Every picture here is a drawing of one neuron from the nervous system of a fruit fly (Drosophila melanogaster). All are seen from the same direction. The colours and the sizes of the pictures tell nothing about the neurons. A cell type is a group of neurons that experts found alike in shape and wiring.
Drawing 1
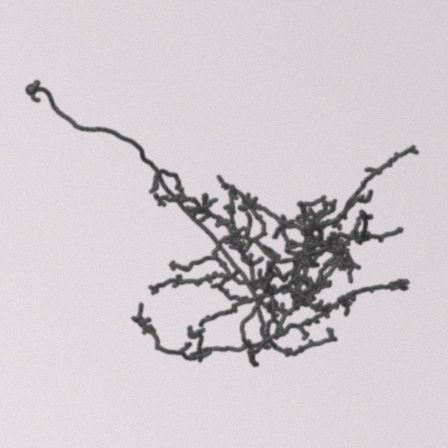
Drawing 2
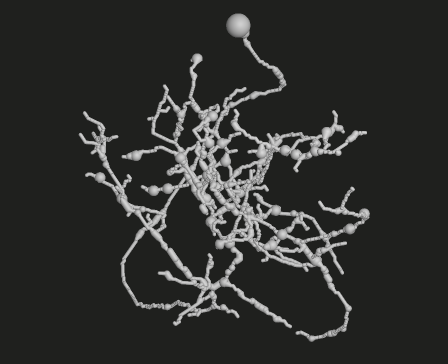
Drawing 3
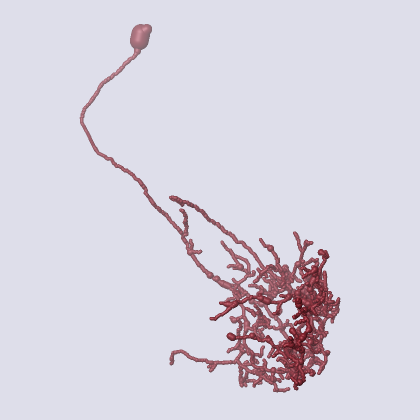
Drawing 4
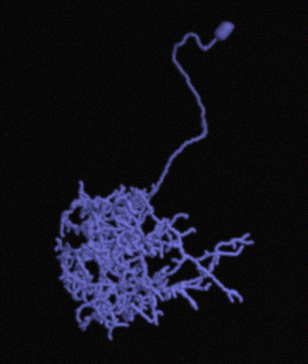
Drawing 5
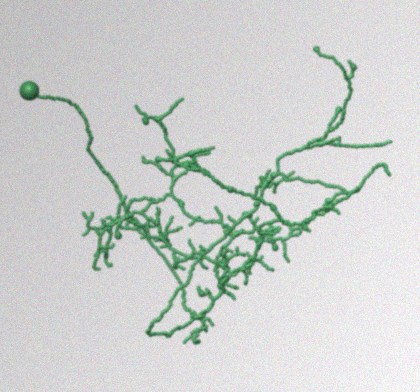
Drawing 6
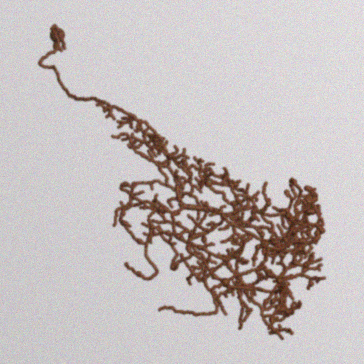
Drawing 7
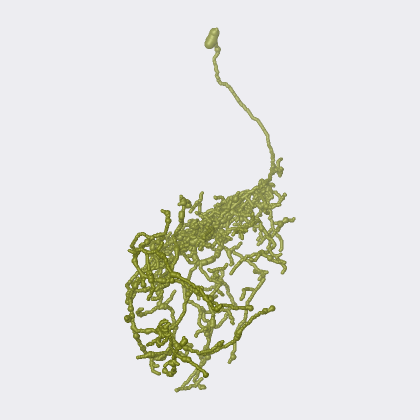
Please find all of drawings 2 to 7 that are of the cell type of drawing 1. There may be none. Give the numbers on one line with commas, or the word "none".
2, 5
